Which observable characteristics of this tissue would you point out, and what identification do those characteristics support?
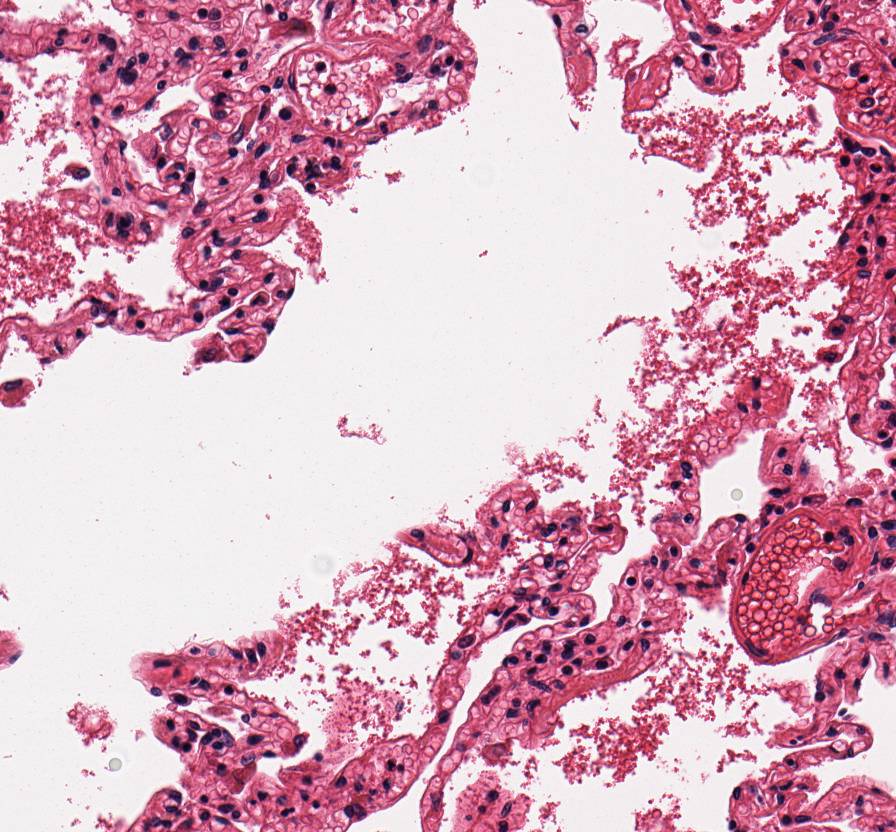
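Thin, branching tissue septa outline a large empty central space. Free red blood cells lie loose in the spaces, most heavily on the right. Septal nuclei are small, dark, round to oval; cells along the septa have pale pink cytoplasm. The tissue is lung.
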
